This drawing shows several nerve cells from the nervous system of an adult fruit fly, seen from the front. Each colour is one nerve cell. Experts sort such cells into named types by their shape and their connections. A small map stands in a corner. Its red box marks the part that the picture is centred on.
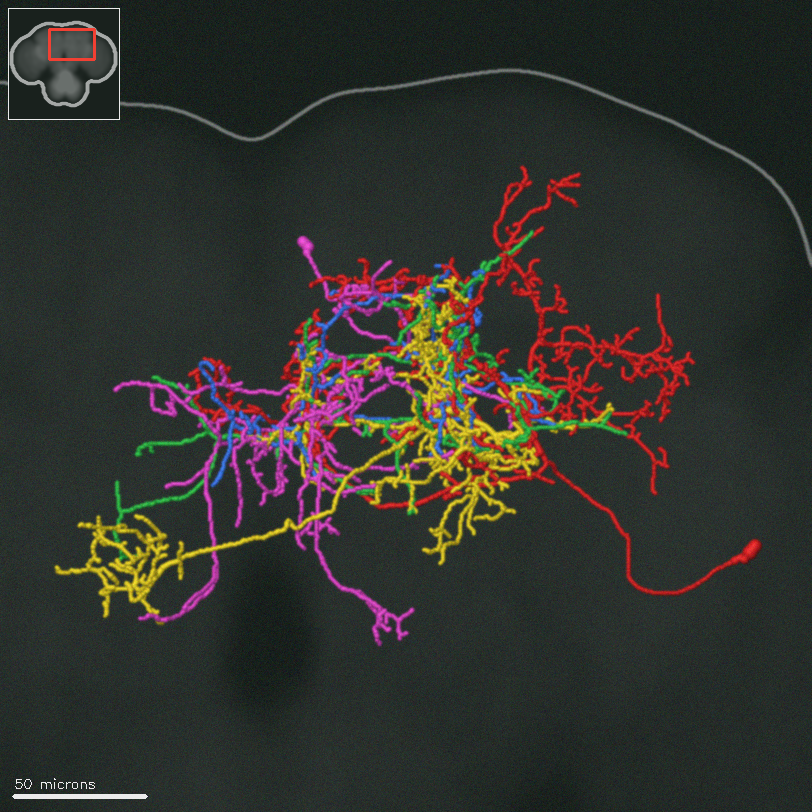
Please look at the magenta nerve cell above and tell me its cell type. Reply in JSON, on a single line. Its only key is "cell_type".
{"cell_type": "IB016"}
